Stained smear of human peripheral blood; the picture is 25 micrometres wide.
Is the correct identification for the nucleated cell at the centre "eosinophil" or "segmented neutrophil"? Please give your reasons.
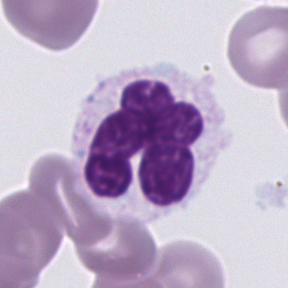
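I'd call this one a segmented neutrophil, not an eosinophil. What settles it for me is the cytoplasm, which holds fine, faint lilac granules.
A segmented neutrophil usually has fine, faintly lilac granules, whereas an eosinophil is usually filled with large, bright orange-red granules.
Beyond that, the cell has a roughly round outline, its chromatin is dark purple and coarsely clumped, and its cytoplasm is pale pinkish-lilac.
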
